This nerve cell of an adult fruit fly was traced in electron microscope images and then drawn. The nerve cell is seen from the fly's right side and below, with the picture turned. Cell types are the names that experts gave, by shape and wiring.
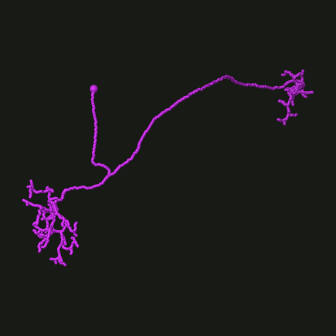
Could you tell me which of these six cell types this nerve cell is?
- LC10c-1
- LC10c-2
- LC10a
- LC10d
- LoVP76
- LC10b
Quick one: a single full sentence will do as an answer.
The nerve cell belongs to cell type LC10c-2.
